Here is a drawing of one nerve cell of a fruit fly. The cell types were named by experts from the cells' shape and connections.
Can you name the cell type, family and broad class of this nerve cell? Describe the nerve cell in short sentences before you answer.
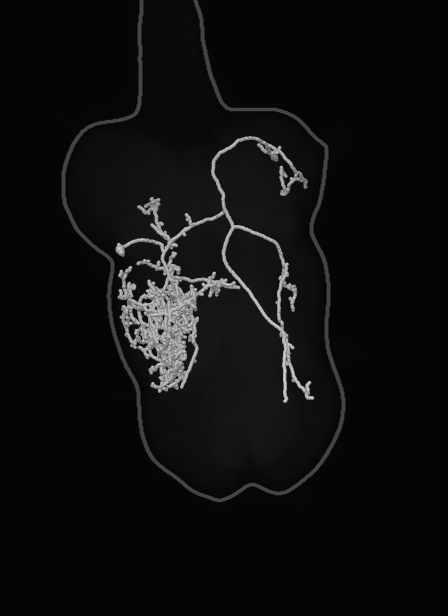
It lies in the nerve cord. The cell body can be seen on the left of the picture. The cell type is IN18B005. The family is hemilineage 18B. Its broad class is nerve-cord intrinsic neuron.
